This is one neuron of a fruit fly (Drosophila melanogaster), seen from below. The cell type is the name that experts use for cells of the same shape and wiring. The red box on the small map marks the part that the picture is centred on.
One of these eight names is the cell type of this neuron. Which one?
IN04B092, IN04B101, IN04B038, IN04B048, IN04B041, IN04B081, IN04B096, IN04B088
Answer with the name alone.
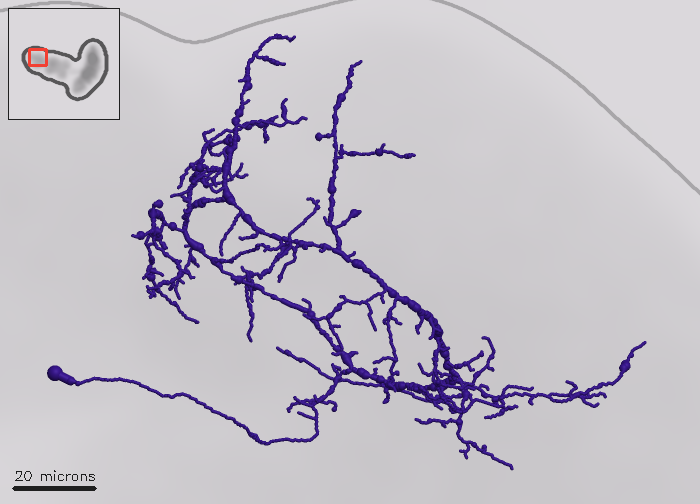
IN04B088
